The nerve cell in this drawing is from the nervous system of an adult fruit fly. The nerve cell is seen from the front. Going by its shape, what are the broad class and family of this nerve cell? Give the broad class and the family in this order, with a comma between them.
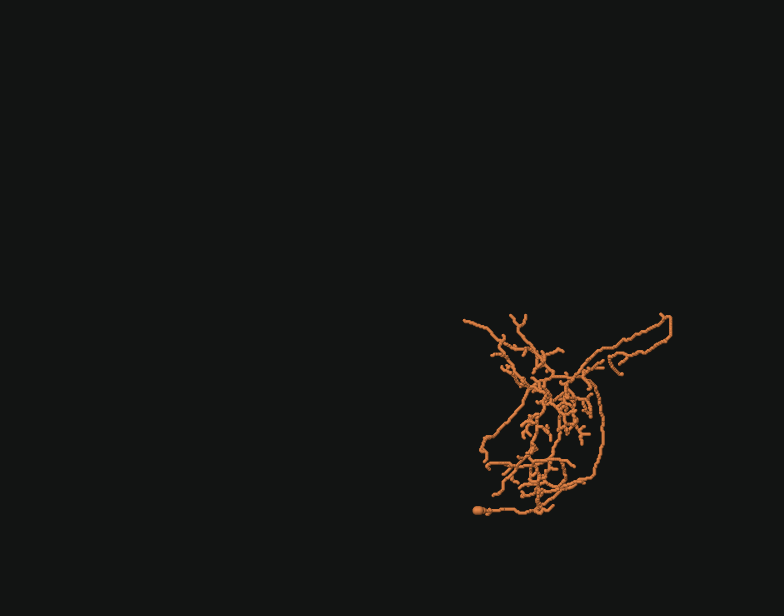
nerve-cord intrinsic neuron, hemilineage 04B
